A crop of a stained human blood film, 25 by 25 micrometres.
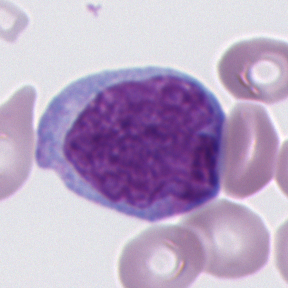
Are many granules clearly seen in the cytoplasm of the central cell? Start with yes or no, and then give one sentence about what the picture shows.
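No. The cytoplasm shows no distinct granules.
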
